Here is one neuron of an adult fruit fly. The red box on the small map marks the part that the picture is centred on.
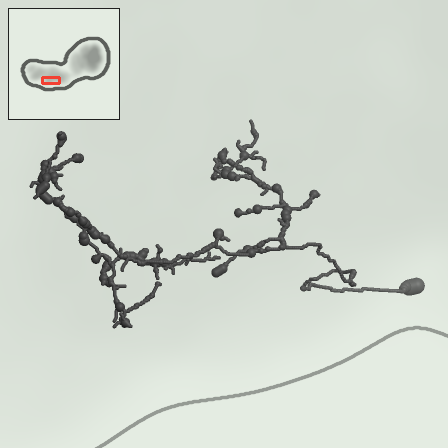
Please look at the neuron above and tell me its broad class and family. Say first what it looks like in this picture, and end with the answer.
The picture shows dozens of branch ends. In this view it is wider than it is tall. Its broad class is nerve-cord intrinsic neuron. Its family is hemilineage 14A.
